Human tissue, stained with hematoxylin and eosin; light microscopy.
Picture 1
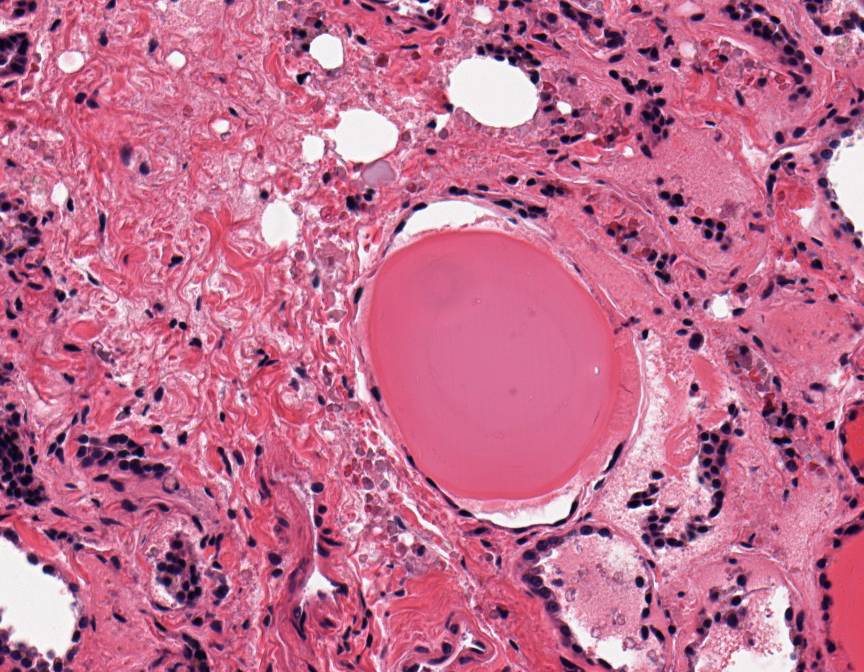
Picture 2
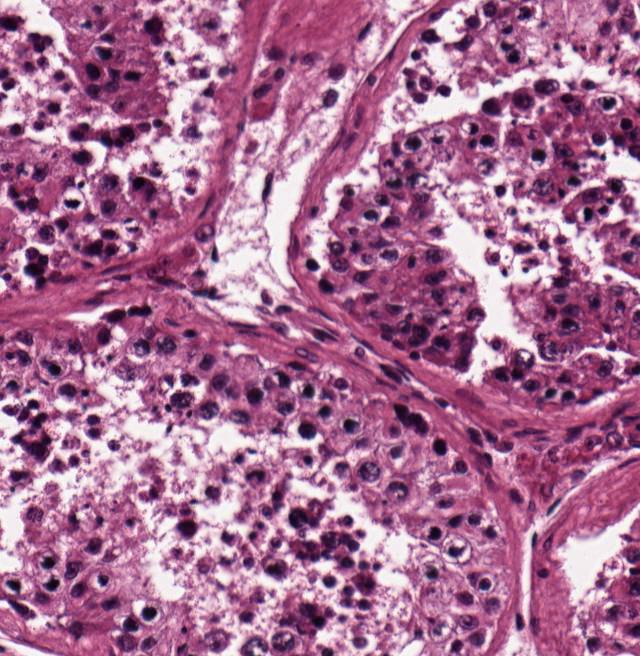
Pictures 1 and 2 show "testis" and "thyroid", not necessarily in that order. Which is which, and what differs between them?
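Thyroid's the first one, testis the second. In the thyroid, a thin clear crescent separates the top of an oval pink body from the cells around it. Over on the right, small groups of cells with dark oval nuclei border spaces full of pale, finely granular pink material. Several round, sharply outlined empty spaces of varying size sit in the stroma at upper centre, with a compact cluster of closely packed dark nuclei at the left edge. In the testis, narrow pink fibrous bands split the field into several large rounded compartments, one band running from the left edge across the middle toward the lower right. Nuclei in those bands are flattened and spindle-shaped, lying along their length, and each compartment is filled with many layers of rounded cells rather than a single lining layer.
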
